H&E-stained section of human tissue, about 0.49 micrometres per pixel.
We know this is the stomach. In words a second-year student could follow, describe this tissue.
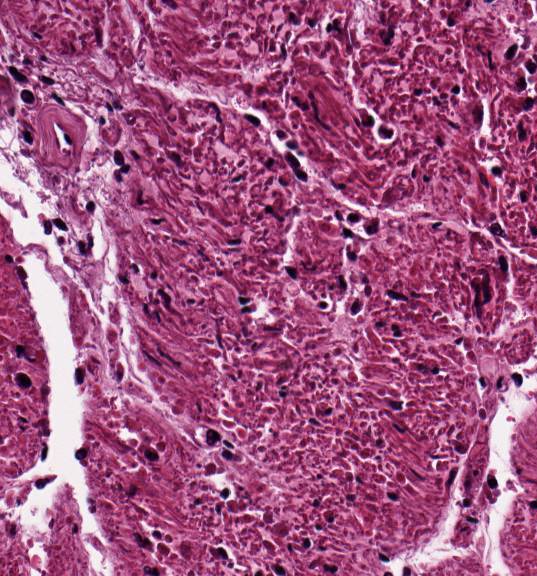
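Deep pink eosin staining fills the muscle cytoplasm. Near the upper left corner there's a small thick-walled vessel with a narrow lumen. You won't find epithelium or fat cells anywhere in the field.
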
